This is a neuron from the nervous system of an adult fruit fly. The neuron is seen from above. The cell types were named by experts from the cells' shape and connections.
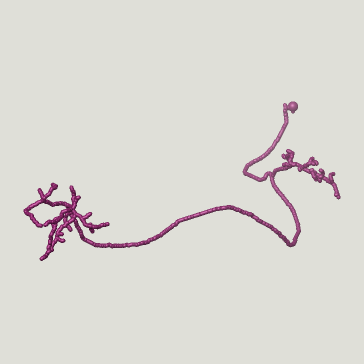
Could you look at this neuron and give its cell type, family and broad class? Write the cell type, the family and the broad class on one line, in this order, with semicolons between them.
DP1m_vPN; hemilineage ALv1; central-brain intrinsic neuron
